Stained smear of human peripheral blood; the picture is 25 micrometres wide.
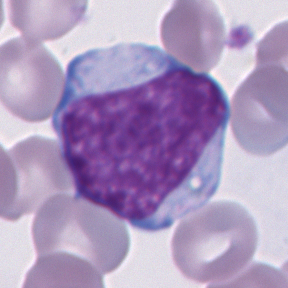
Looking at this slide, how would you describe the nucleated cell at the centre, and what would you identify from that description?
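I see the nucleus sitting toward the lower left of the cell, where it reaches the cell edge. Measuring, the cell comes to about 16 micrometres across and the nucleus to about 14 micrometres, with the nucleus filling about 70% of the cell's area. Above the nucleus lies the widest band of cytoplasm, pale blue-grey and turning a deeper blue along the cell's rim. At the lower right, a single small clear round spot sits in the cytoplasm. The cell is a myeloblast.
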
